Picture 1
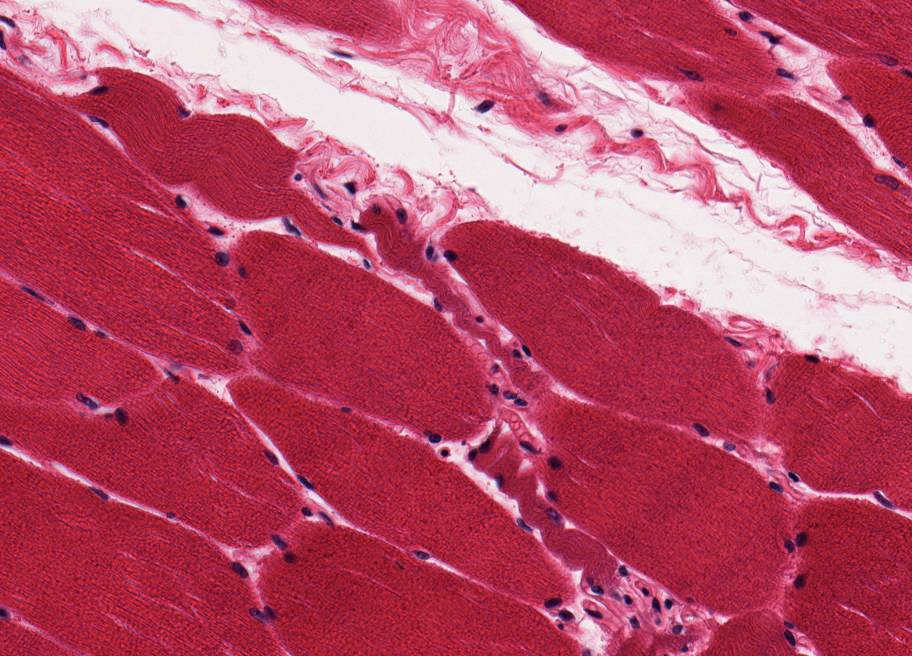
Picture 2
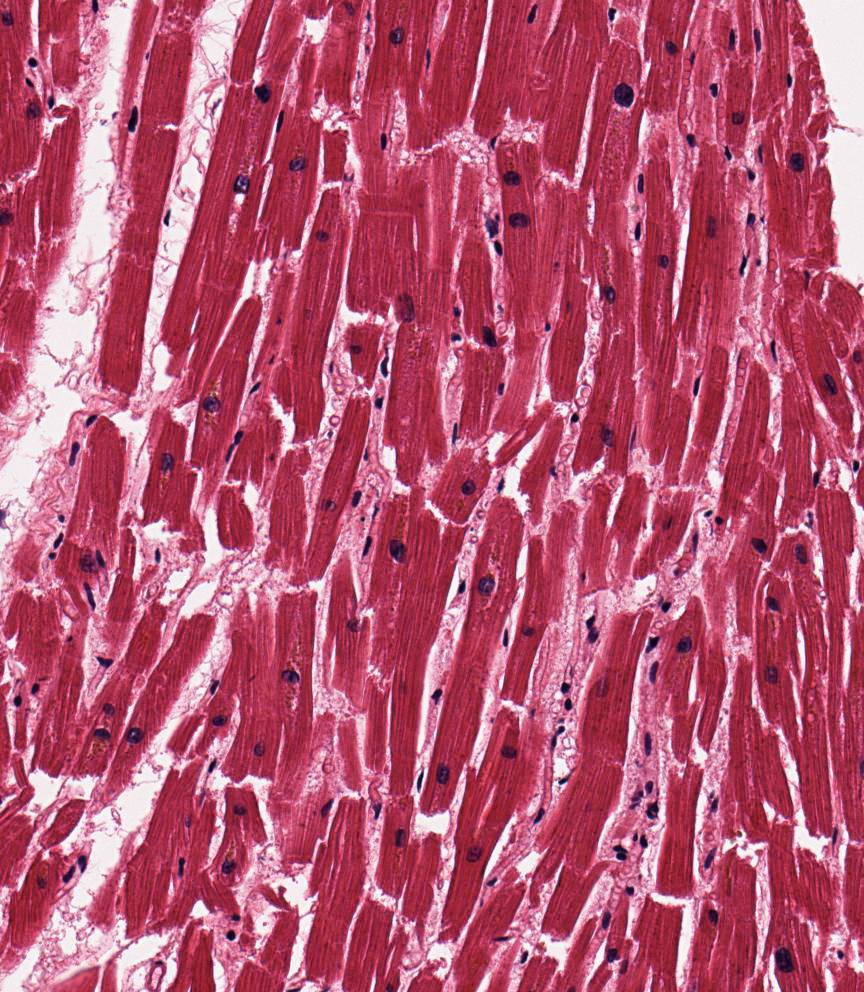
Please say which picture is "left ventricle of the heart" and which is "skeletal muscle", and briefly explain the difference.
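In picture 2 is the left ventricle of the heart; in picture 1, skeletal muscle. The picture 1 fibres have small, dark, flattened nuclei at their edges and even deep red cytoplasm with fine lengthwise myofibrillar lines.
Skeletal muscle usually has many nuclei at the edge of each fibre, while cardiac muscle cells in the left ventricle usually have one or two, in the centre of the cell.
In picture 2, some fibres hold small golden-brown granules clustered at the poles of the central nucleus. These are cross-striated cardiac muscle cells that branch and join their neighbours.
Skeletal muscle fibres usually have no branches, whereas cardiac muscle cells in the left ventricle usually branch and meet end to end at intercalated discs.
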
